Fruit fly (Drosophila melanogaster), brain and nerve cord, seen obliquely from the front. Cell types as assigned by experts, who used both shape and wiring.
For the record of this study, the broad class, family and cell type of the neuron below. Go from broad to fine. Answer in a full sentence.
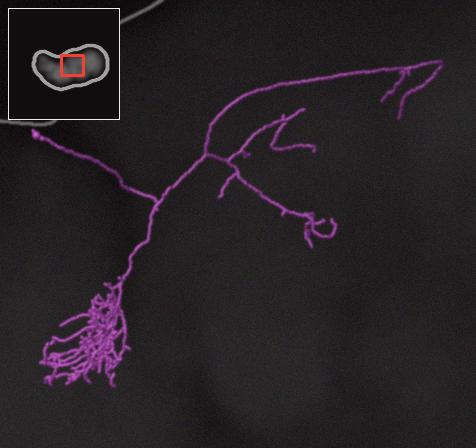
A visual projection neuron of hemilineage VPNp&v1_posterior, type LC36.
